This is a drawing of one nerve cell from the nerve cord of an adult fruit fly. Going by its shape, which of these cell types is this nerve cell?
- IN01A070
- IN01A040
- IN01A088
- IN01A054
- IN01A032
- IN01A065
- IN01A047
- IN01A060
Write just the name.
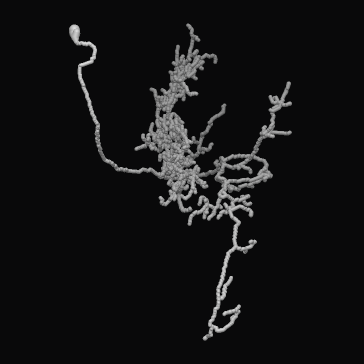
IN01A065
